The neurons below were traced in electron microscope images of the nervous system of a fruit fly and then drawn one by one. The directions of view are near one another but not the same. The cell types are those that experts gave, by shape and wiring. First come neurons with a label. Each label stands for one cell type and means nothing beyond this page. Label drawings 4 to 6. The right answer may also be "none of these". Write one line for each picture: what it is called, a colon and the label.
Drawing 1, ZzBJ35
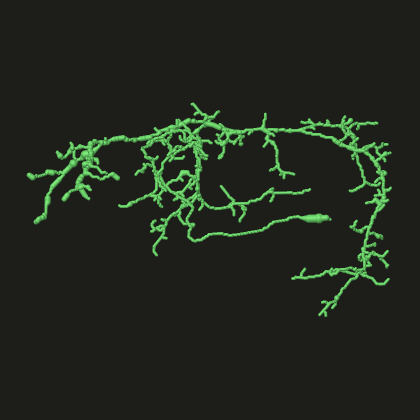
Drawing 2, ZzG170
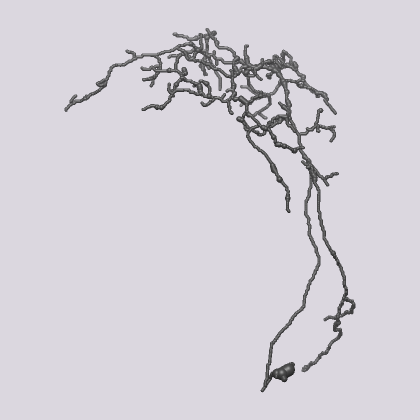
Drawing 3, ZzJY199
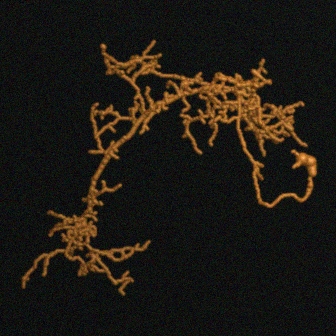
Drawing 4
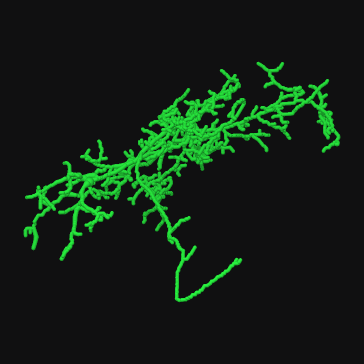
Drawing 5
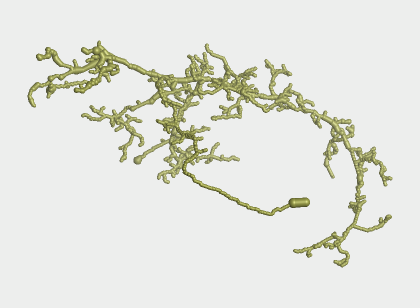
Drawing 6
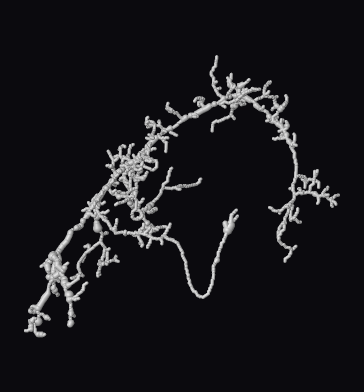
4: ZzBJ35
5: ZzBJ35
6: ZzBJ35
